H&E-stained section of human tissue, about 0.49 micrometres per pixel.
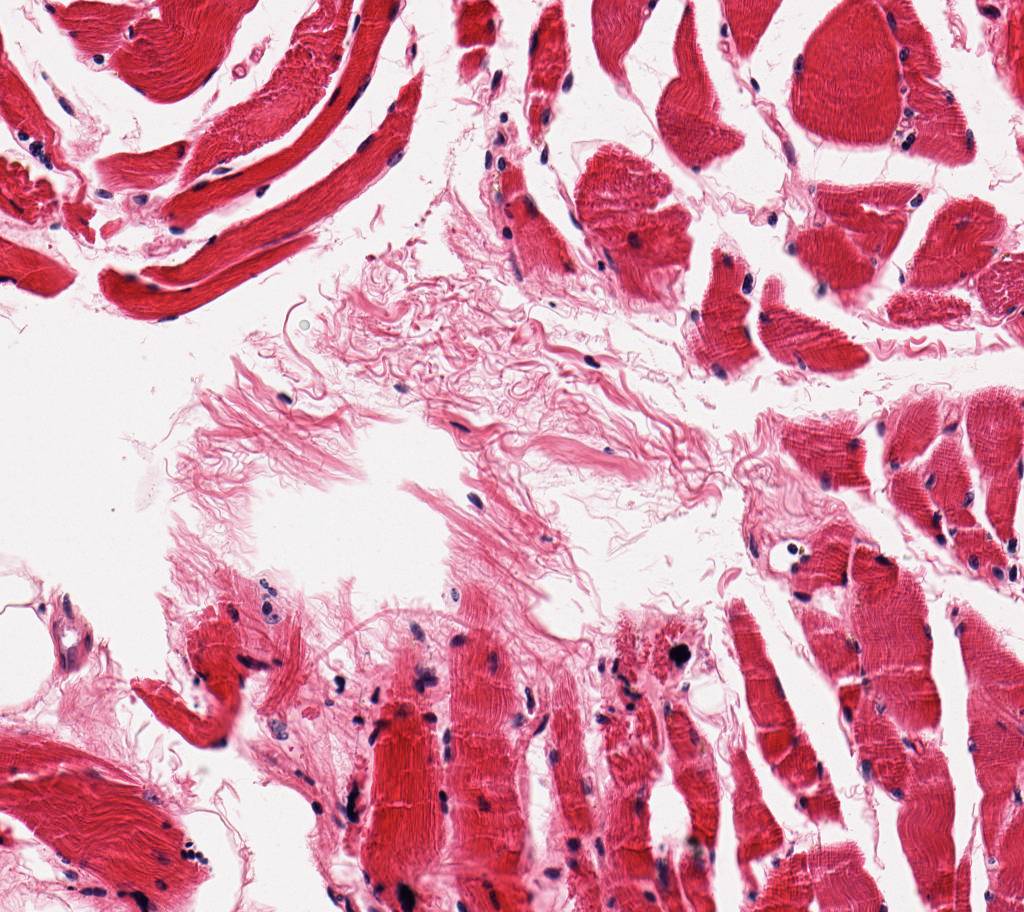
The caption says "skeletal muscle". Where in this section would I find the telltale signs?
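I'm looking at skeletal muscle. In the upper left the fibres are cut lengthwise as long curving bands, while in the upper right many are cut across as polygonal profiles.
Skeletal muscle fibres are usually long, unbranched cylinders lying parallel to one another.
Along the lower part of the field I can make out fine cross-striations in the fibres.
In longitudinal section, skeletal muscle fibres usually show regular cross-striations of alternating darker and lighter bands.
The fibre nuclei are small, dark and elongated, and they sit at the edges of the fibres. In the middle of the field, bundles of fibres surround a central area of loose pink connective tissue.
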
